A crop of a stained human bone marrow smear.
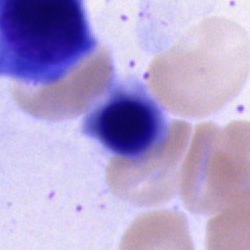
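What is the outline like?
Roughly round, I'd say.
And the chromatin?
Dense, stained an even dark purple.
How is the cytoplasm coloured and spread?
Pale blue, and widest on the left side of the nucleus.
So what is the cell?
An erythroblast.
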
